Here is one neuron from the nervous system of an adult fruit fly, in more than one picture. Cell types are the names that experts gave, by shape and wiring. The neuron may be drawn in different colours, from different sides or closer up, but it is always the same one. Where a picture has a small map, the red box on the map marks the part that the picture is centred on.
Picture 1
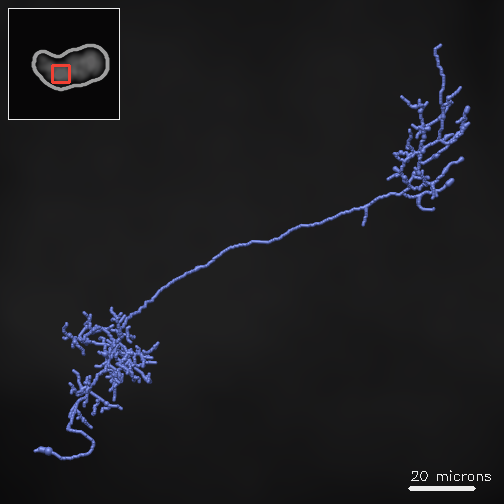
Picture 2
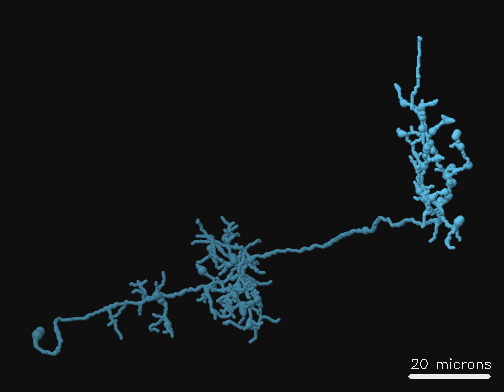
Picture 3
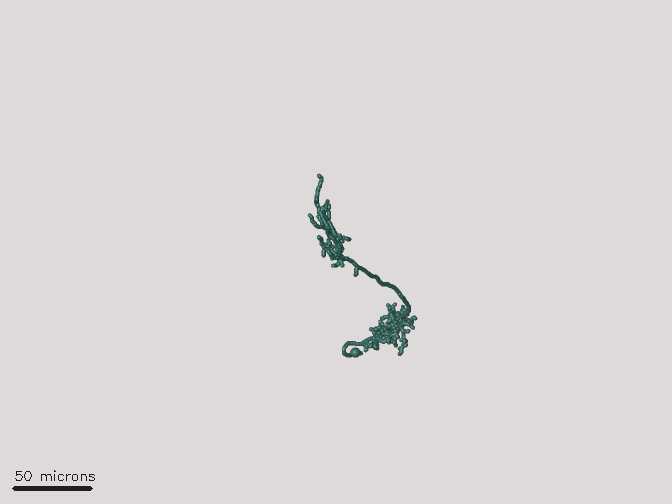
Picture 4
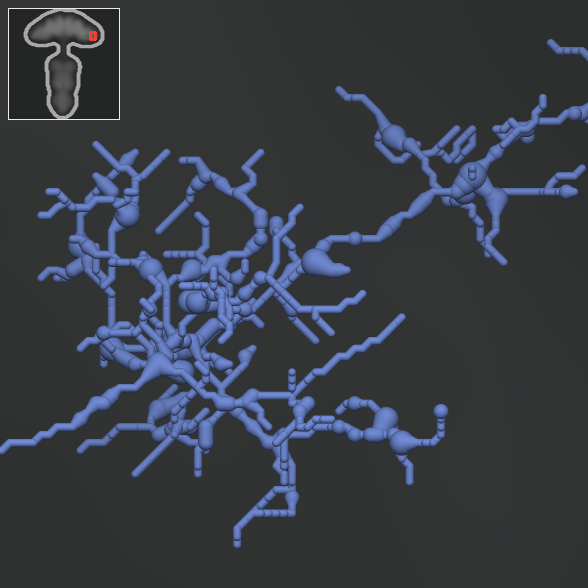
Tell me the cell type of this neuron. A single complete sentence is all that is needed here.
It is Tm31 that is the cell type of the neuron.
